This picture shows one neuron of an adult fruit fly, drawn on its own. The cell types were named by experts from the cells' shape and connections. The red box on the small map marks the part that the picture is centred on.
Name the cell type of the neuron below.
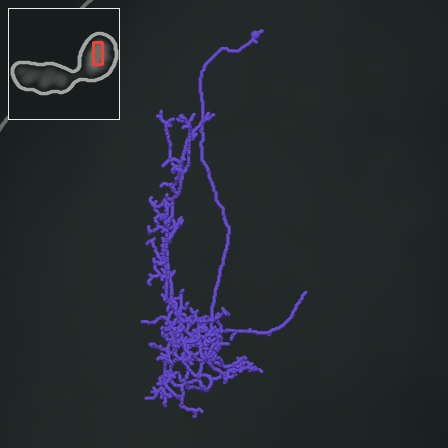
WED094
